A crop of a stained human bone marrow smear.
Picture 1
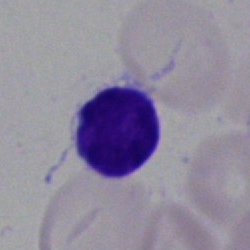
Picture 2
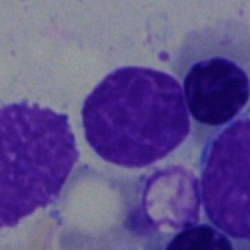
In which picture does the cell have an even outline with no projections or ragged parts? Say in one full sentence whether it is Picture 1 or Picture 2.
In picture 2, the cell has a smooth edge rather than a rough one.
